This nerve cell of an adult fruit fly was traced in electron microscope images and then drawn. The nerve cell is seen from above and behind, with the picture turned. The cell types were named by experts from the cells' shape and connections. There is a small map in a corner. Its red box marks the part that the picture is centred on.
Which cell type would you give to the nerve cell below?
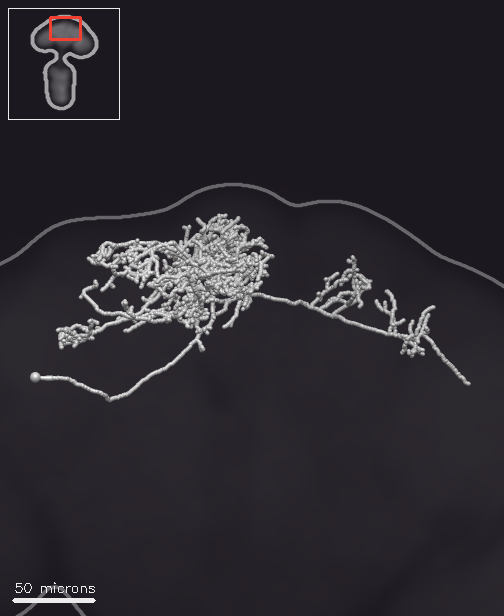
LHPV5e1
